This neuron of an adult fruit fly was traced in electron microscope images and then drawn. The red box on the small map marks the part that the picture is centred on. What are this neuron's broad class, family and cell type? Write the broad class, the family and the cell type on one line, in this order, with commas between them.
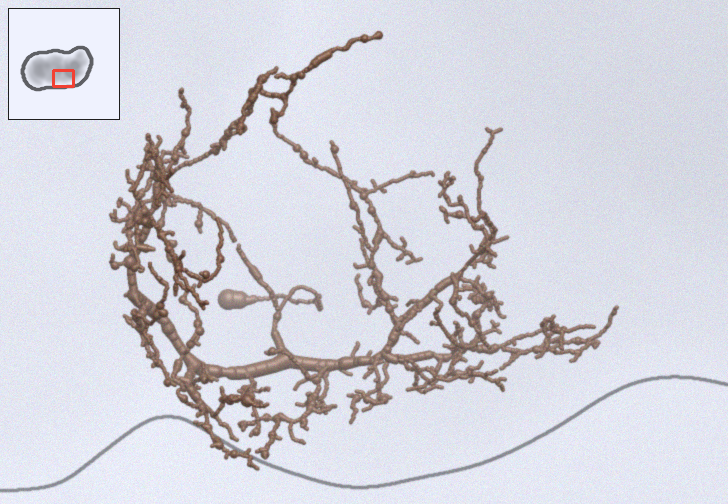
nerve-cord intrinsic neuron, hemilineage 16B, IN16B038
